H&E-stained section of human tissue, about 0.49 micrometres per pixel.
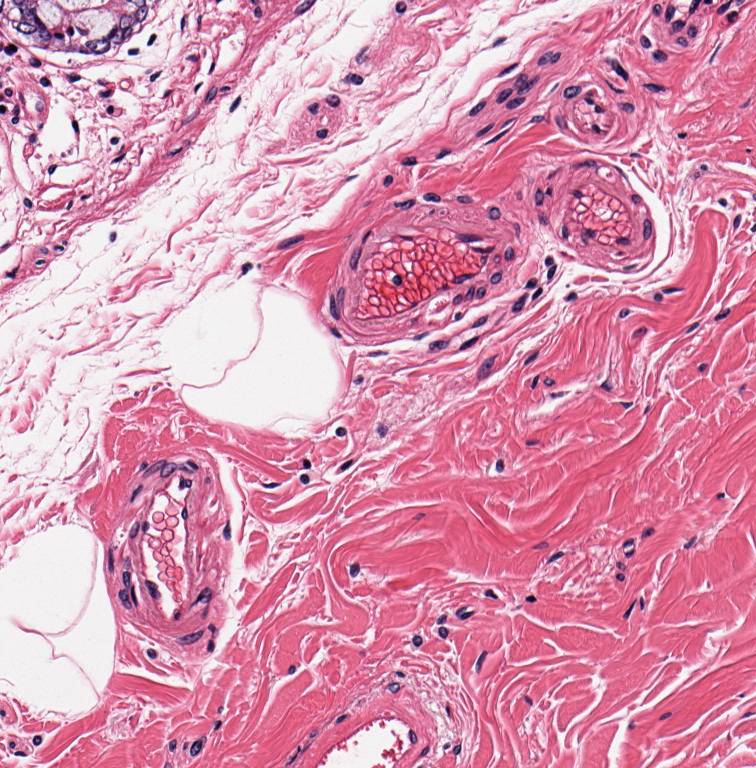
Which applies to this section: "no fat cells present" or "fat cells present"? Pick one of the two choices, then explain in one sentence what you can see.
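Fat cells present. Two large, empty, rounded spaces with thin wrinkled borders, one left of centre and one at the lower left edge, are fat cells.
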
